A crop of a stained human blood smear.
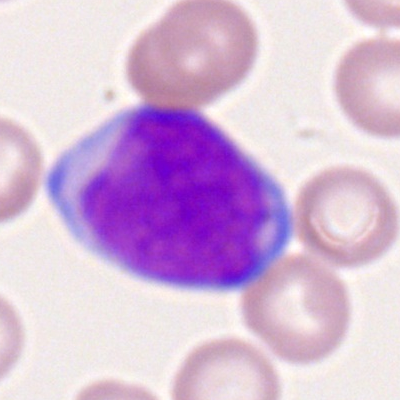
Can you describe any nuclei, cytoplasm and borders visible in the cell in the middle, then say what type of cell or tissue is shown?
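The nucleus forms a single mass without lobes, and its purple chromatin is mottled with paler spots scattered through it. The rim of cytoplasm is widest on the left side of the cell. The cytoplasm is blue, its colour deepest at the outer edge. The cell is a myeloblast.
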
